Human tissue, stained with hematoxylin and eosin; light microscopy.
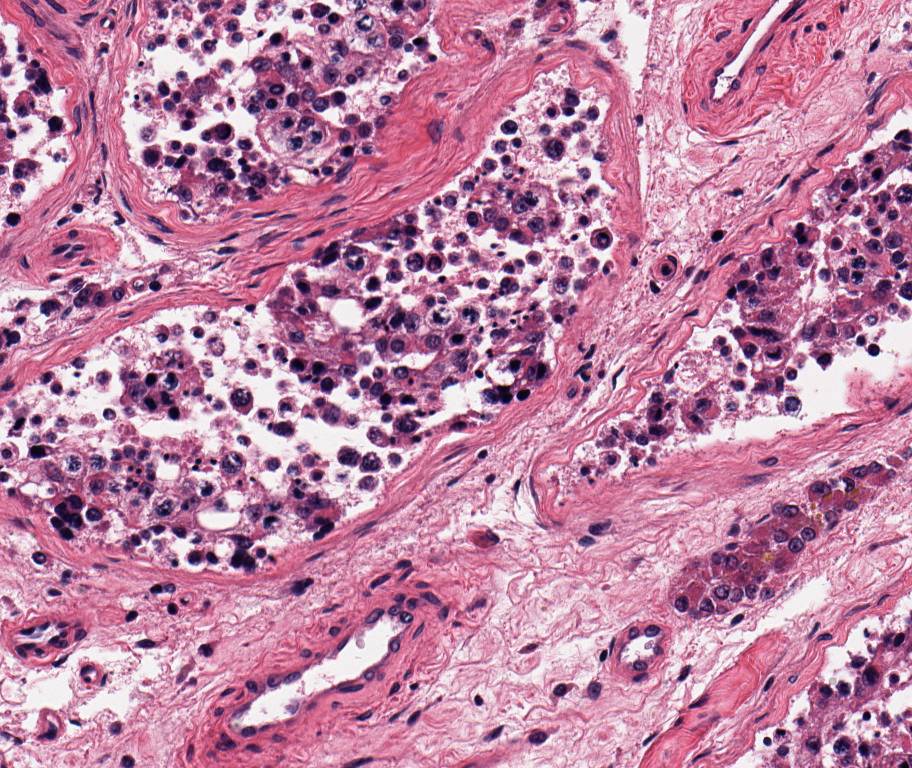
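Testis. Note the thick, wavy, layered pink wall bounding each compartment, with flattened spindle-shaped nuclei. Inside, cells lie loosely apart with clear spaces, not a cohesive lining; most have round dark nuclei, others larger, with paler nuclei and more cytoplasm. Lower right, in stroma between compartments, lie polygonal cells with abundant granular pink cytoplasm and round nuclei.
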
